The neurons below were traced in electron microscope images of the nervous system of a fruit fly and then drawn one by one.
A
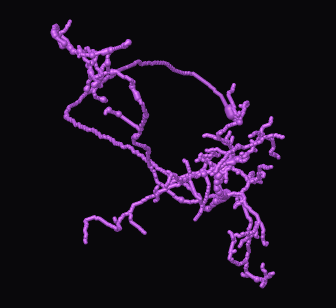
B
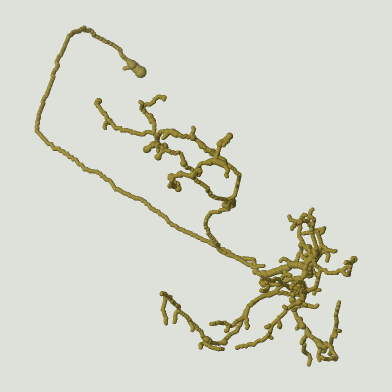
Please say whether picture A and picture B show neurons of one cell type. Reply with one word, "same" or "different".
same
